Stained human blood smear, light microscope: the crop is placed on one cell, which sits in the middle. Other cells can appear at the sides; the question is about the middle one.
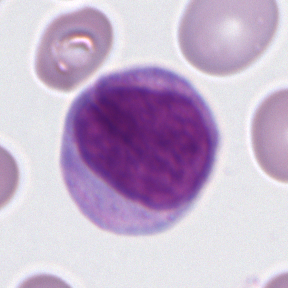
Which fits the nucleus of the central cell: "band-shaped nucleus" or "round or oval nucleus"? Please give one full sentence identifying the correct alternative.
The nucleus takes the form of one compact round or oval mass.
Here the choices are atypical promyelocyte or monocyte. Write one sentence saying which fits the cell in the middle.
The crop shows an atypical promyelocyte in its centre.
